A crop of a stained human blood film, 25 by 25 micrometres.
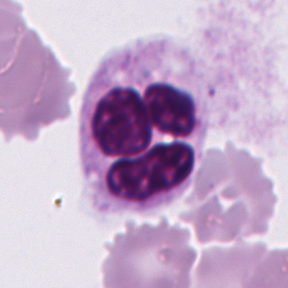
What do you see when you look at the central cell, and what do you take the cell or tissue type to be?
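The lowest lobe is the longest, I notice, lying across the bottom of the nucleus. Its chromatin is dark purple and coarsely clumped. Fine, small lilac granules are scattered through the cytoplasm. The cell, about 14 by 11 micrometres, has a smooth rounded outline without surface projections. So, a segmented neutrophil.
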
